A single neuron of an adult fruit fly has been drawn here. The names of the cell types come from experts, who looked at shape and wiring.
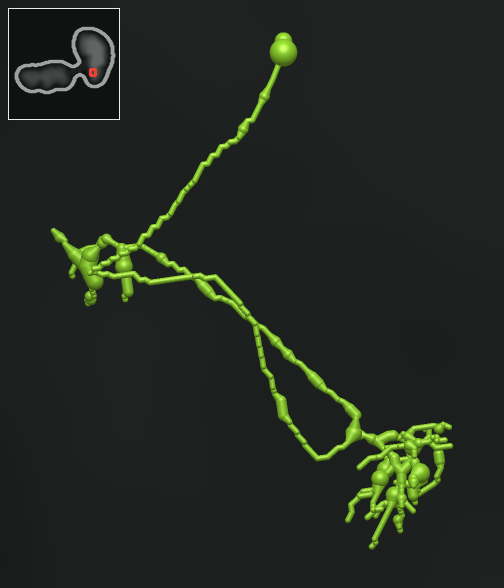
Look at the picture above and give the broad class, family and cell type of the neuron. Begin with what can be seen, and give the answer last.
The cell body is at the top of the picture. As drawn here it is taller than it is wide. This is an optic-lobe intrinsic neuron. The family is T. It is of cell type T4a.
